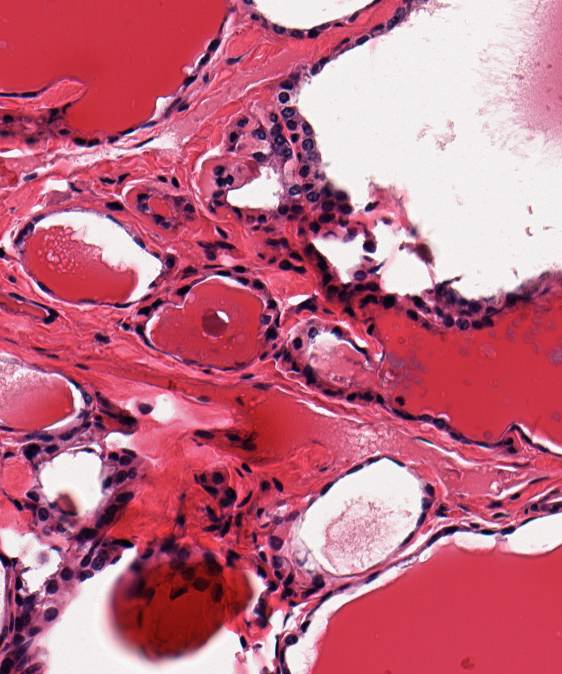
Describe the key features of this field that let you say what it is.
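Mainly thyroid follicle, I'd say. The follicles are lined by one layer of flattened to low cuboidal cells with small, round, uniformly dark nuclei.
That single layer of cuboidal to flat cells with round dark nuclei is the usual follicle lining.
In several the colloid has pulled away from the wall, leaving clear gaps. The top-right space holds pale, almost colourless material.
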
